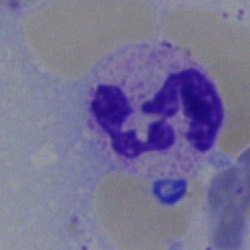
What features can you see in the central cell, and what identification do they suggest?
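Start with the outline, which is smooth and roughly round. Inside, the nucleus is divided into several lobes, all connected, arranged around a pale central area. You will not see any nucleoli in it. Fine pinkish-violet granules are scattered through the cytoplasm. What you are looking at is a segmented neutrophil.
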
